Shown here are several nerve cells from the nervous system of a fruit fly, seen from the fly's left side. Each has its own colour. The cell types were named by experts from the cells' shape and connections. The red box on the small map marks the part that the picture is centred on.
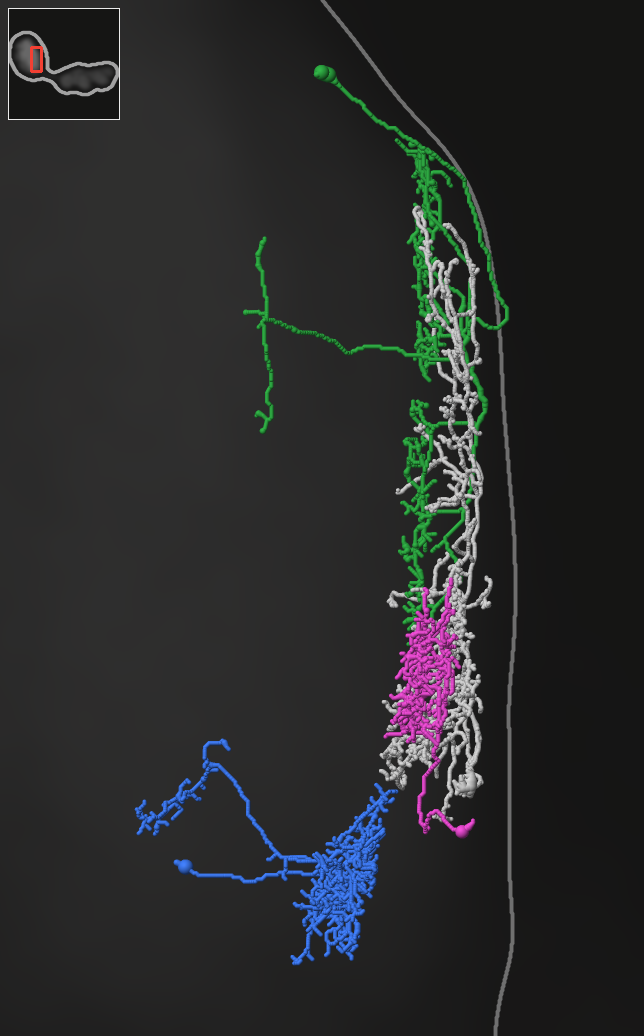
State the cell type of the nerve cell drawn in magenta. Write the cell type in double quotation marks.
"LPi3a"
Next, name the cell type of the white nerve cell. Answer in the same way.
"LPi3b"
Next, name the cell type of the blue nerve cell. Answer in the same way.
"Tlp13"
